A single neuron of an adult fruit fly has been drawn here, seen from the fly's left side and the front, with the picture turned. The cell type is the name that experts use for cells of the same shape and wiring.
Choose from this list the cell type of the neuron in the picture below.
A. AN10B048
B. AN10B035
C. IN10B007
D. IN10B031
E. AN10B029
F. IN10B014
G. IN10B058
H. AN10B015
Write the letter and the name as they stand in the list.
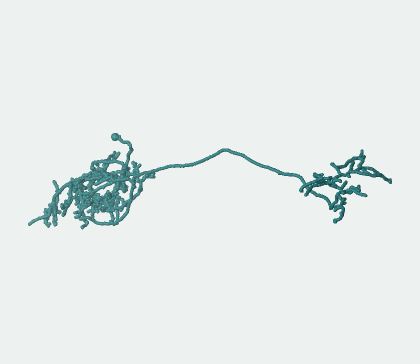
H. AN10B015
